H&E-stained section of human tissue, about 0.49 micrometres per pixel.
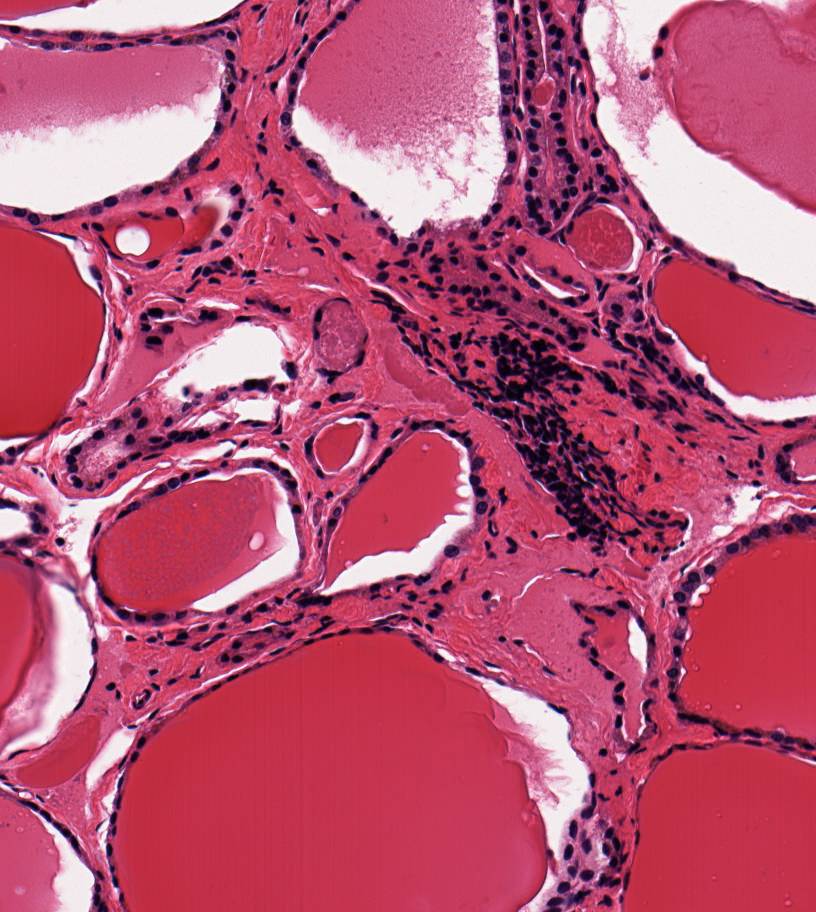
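Thyroid. Points to note, in order: the largest follicles lie around the edges, especially along the bottom, with smaller ones clustered centrally; each follicle is lined by a single layer of flattened to low cuboidal cells with small dark nuclei; pink fibrous connective tissue separates the follicles, broadest in the centre; and just right of centre, a dense cluster of lymphocytes with small round dark nuclei lies in the stroma.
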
